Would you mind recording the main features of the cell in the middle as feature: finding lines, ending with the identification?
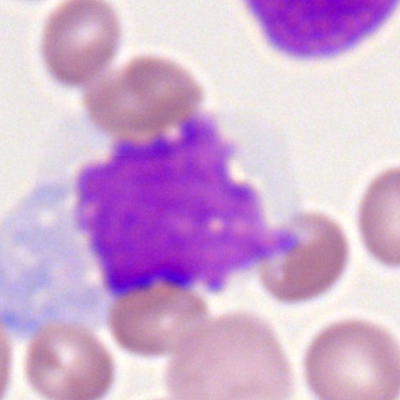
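Border of the purple mass: jagged and irregular, with short pointed edges
Texture: coarse, mottled, granular
Pale spots: a few, scattered within the mass
Left side: pale bluish-grey material with faint texture extending outward
Cell type: monocyte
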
